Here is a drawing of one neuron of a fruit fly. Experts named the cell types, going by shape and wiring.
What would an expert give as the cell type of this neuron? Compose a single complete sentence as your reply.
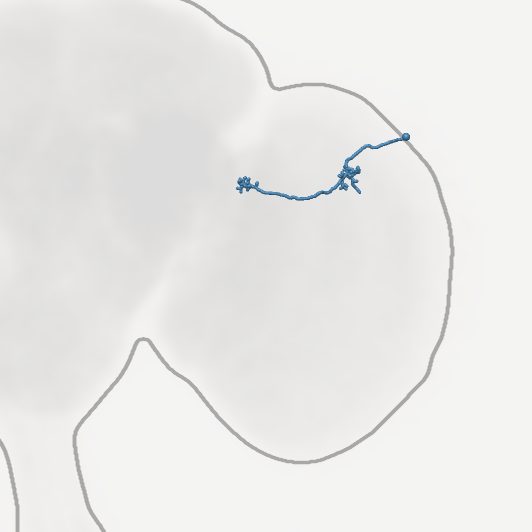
The cell type to which this neuron belongs is Tm29.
